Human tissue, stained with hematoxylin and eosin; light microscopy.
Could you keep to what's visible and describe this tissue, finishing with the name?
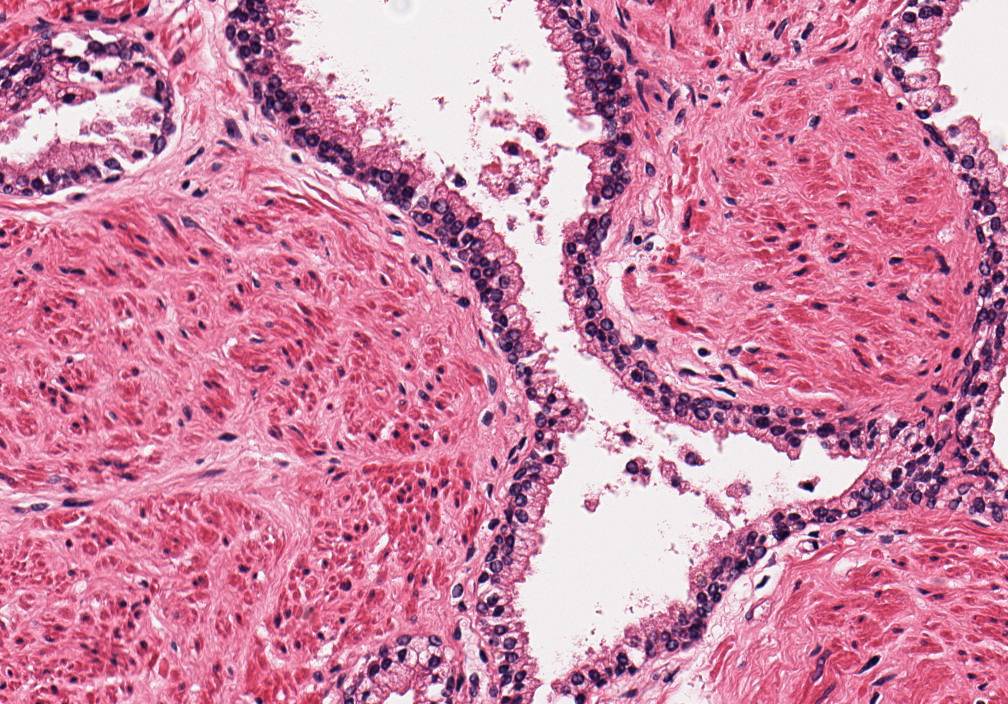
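Broad, rounded masses of pink stroma, each covered by epithelium, are divided by a white branching lumen running top to bottom through the centre and right. The lining epithelium is columnar, with pale, clear cytoplasm. Its nuclei are dark and round, crowded toward the basal side. In the upper left corner, a small gland has similar pale epithelium. Tissue: prostate.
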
